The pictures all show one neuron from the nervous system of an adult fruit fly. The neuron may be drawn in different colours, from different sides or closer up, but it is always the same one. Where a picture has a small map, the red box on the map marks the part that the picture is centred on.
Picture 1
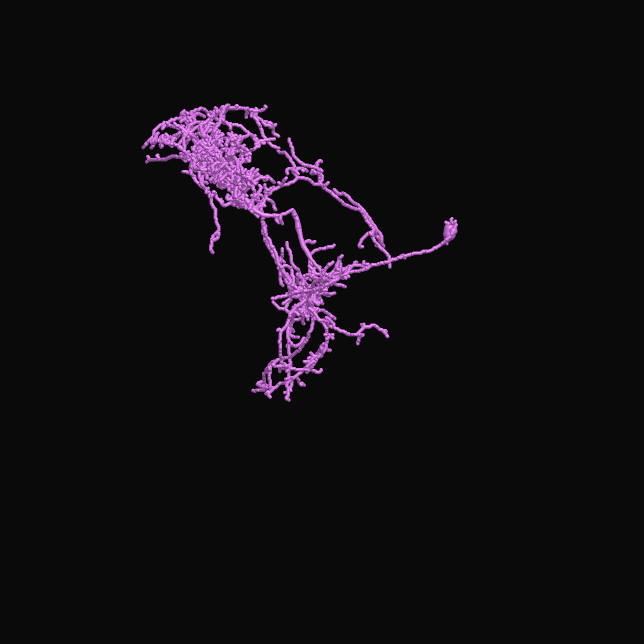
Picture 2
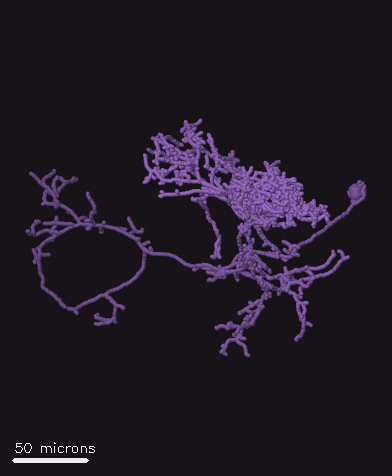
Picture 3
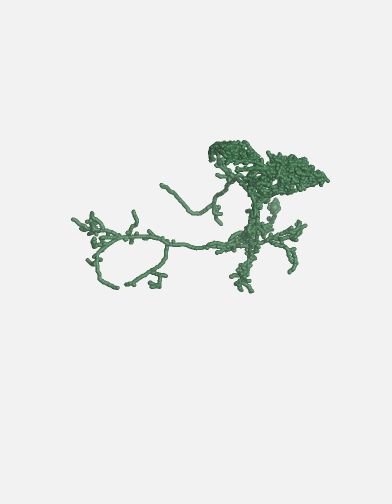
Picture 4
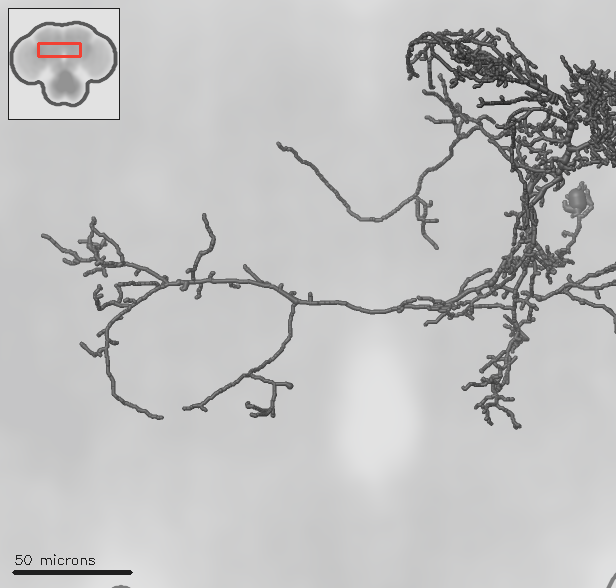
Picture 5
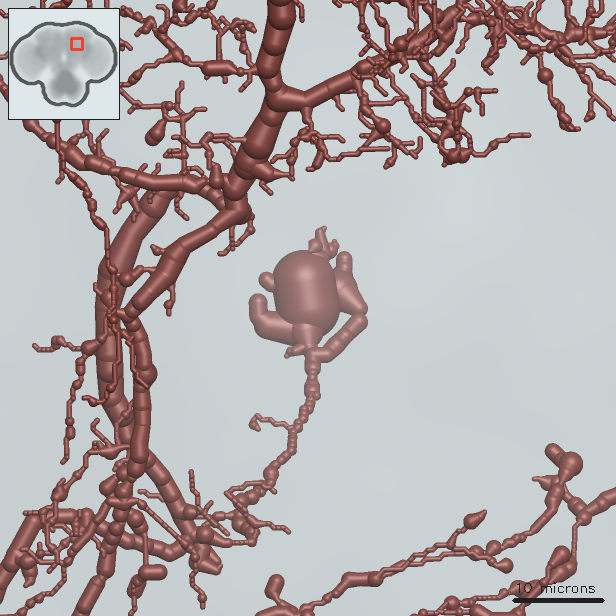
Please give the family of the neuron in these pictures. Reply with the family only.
hemilineage SMPpv2_ventral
